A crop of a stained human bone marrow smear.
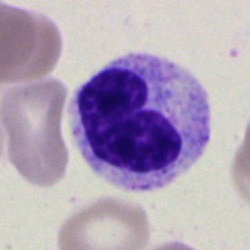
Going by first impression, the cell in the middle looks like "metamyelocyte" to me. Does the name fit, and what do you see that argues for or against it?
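Yes, metamyelocyte is a good name for this cell, and monocyte is the name to weigh it against. Look first at the cytoplasm: it is pale lilac-blue and holds no vacuoles.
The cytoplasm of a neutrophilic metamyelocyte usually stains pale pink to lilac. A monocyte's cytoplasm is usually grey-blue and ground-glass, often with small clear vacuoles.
So the lilac tint goes with metamyelocyte, and the lack of vacuoles leans away from monocyte. Now the nucleus: its chromatin is dense and stains dark purple.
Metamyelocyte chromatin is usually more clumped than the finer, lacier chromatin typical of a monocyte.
Dense chromatin like this sits with metamyelocyte rather than with the lacy pattern of a monocyte. The rest is simply there to see: a round, smooth outline, no visible nucleoli, and a nucleus lying toward the left with a wider rim of cytoplasm on the right.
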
